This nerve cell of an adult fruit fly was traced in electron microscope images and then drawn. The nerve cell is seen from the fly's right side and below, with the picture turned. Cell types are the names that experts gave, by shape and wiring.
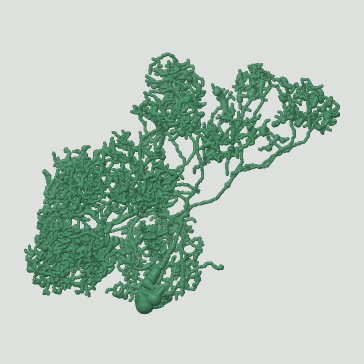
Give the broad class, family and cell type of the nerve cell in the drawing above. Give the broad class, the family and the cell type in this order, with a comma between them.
central-brain intrinsic neuron, hemilineage ALl1_dorsal, lLN2P_a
